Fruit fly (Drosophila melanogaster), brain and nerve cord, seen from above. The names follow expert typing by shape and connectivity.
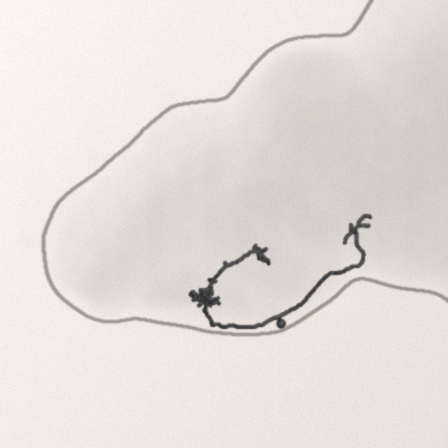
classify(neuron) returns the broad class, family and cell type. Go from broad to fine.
visual projection neuron; LLPC; LLPC2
